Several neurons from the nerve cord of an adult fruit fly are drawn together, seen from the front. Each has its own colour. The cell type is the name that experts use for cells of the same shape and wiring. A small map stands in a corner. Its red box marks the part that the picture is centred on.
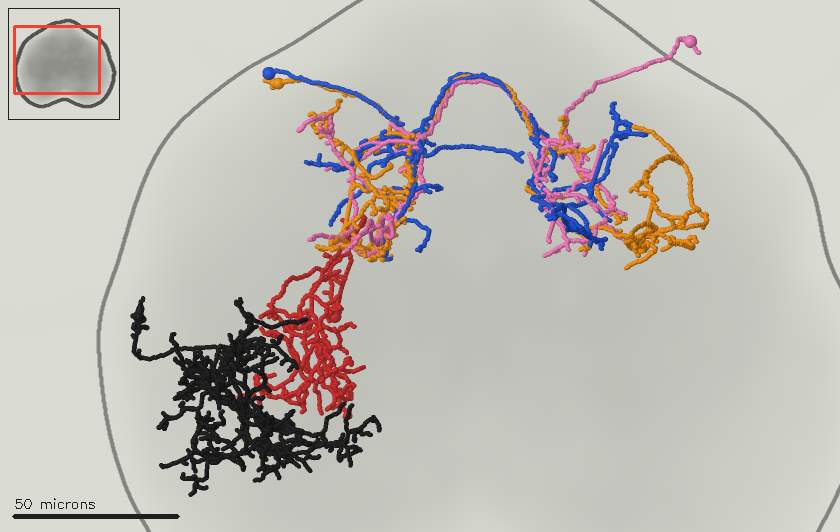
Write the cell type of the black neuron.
IN21A038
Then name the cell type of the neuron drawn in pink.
IN06A101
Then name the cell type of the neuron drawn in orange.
IN06A072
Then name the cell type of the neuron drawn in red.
IN20A.22A086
